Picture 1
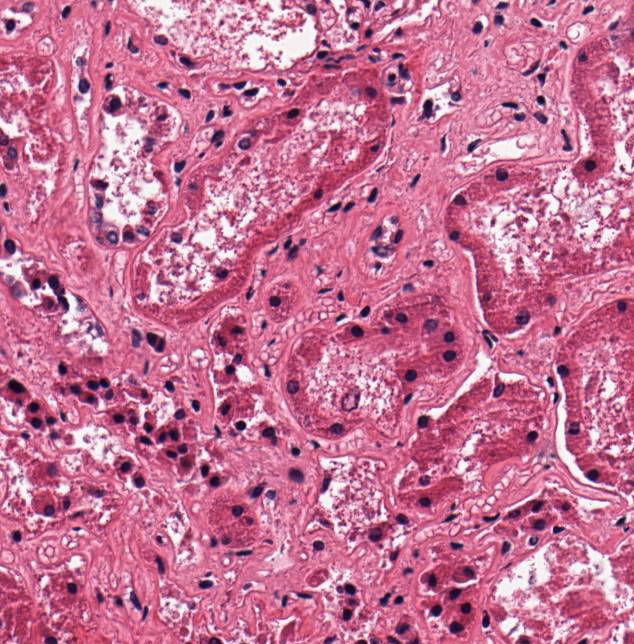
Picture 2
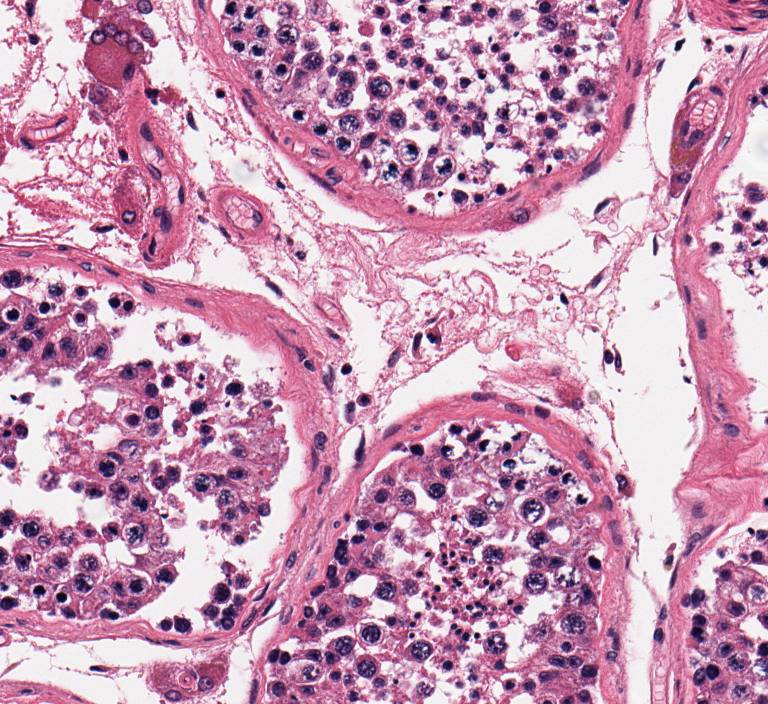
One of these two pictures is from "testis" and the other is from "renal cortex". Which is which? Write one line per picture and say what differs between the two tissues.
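Site of picture 1: renal cortex. The tubules are lined by a single layer of cuboidal to low columnar cells with abundant granular eosinophilic cytoplasm.
Site of picture 2: testis. The tubules are filled with many rounded cells, several layers deep, rather than lined by a single layer of cells.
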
